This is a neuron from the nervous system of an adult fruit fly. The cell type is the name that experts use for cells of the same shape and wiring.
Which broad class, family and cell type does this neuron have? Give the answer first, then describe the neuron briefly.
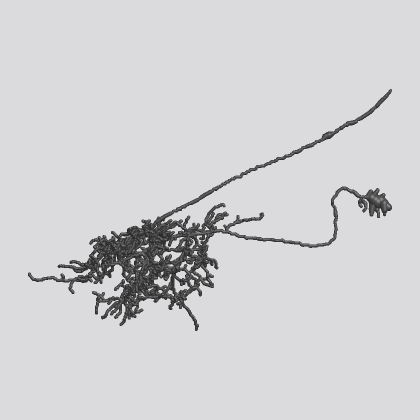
It is a motor neuron of the nerve cord. The family is hemilineage 03B. Its cell type is MNad33. The cell body is on the right of the picture. The picture shows dozens of branch ends.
